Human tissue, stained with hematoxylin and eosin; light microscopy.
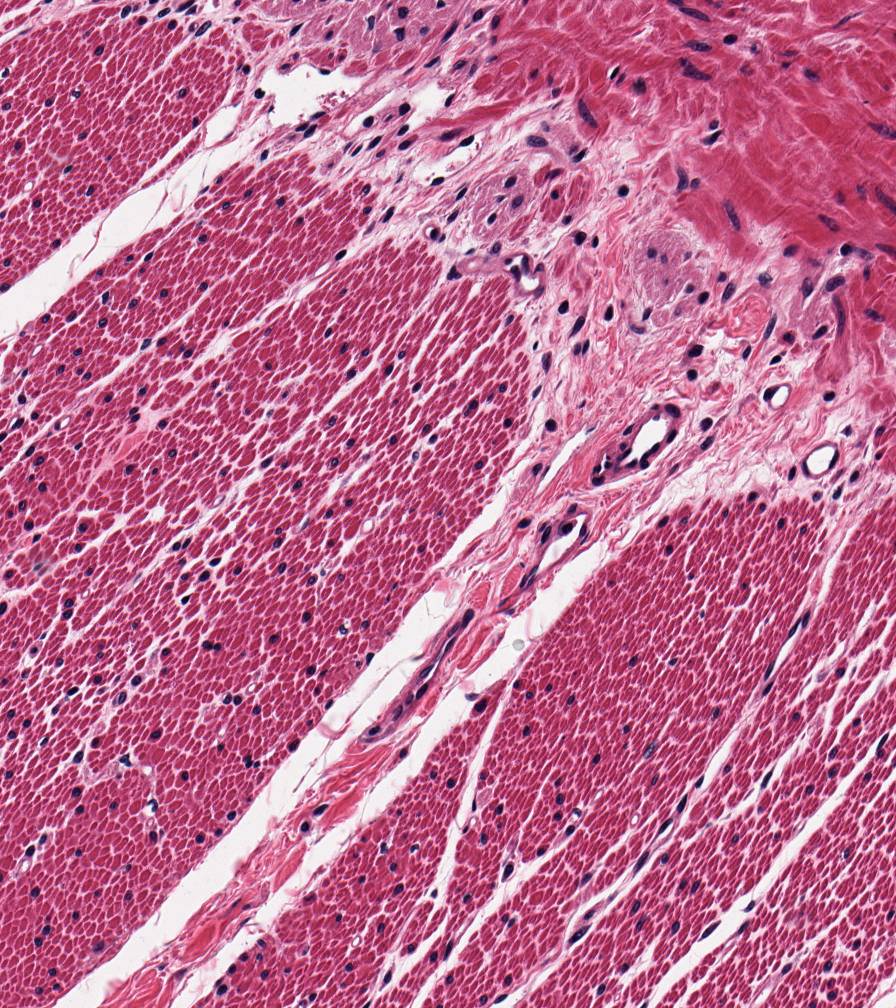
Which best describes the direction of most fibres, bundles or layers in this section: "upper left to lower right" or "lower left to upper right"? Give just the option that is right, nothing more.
Lower left to upper right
